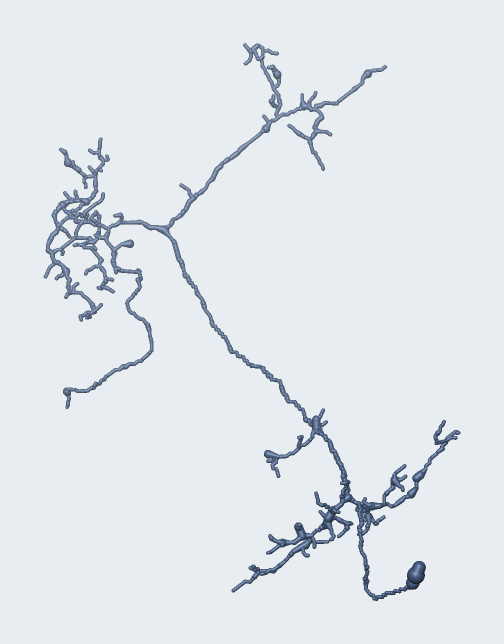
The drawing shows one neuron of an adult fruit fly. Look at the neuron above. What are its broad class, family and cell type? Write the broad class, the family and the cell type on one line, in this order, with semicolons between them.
optic-lobe intrinsic neuron; TmY; TmY4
